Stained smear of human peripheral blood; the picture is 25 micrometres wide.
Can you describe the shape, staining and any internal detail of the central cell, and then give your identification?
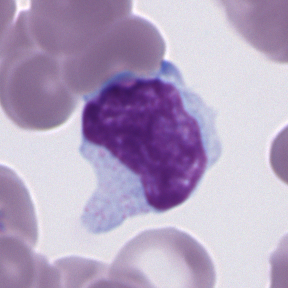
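Outline irregular, with angular corners instead of a smooth round edge. Nucleus: one unlobed mass, its border lumpy and irregular. Cytoplasm pale grey-blue, with fine pinkish granules scattered in its lower left part. Central cell: typical lymphocyte.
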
